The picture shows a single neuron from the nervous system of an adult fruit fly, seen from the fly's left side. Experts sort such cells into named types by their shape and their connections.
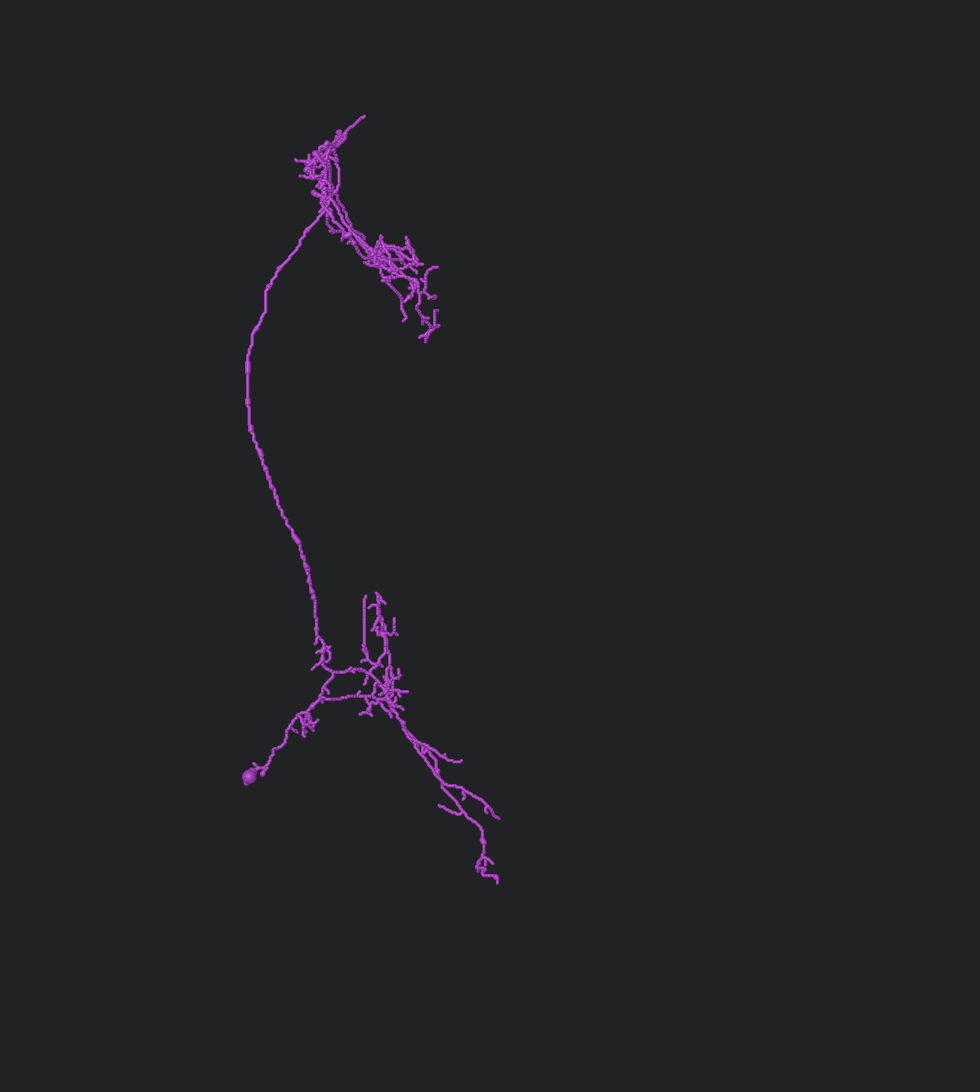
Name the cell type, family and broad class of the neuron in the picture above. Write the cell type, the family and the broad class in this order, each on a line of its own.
FLA001m
hemilineage FLAa3
central-brain intrinsic neuron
